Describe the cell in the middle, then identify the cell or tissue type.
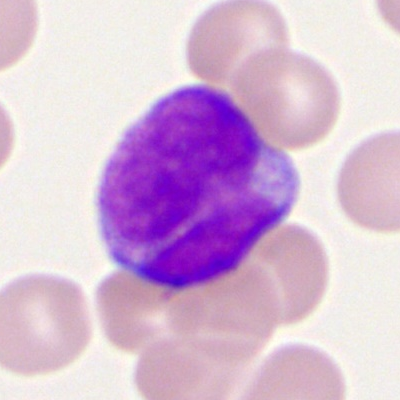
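Most of this cell is nucleus, and the cytoplasm is scant; its only broad patch sits at the right edge and is pale lavender. A thin pale line, rather like a fold, runs diagonally across the lower part of the nucleus. The chromatin is fine and fairly even, with no coarse dark clumps. It's a myeloblast.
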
